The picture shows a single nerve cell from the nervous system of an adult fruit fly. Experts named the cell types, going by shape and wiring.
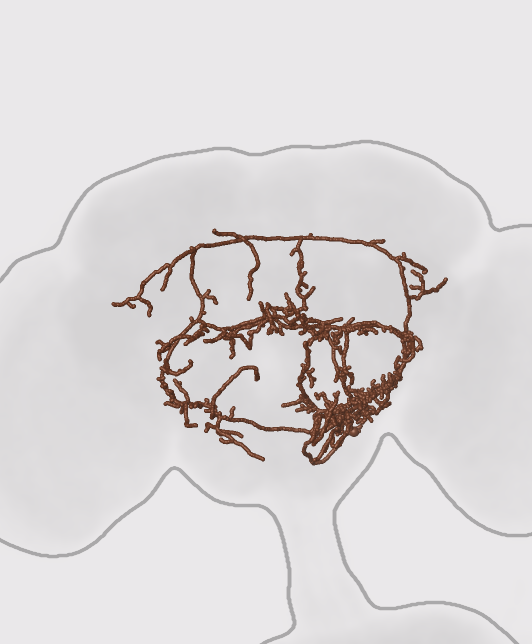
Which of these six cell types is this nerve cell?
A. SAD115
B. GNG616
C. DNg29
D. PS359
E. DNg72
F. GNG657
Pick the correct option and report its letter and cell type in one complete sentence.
The nerve cell is categorized as cell type PS359, option D.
